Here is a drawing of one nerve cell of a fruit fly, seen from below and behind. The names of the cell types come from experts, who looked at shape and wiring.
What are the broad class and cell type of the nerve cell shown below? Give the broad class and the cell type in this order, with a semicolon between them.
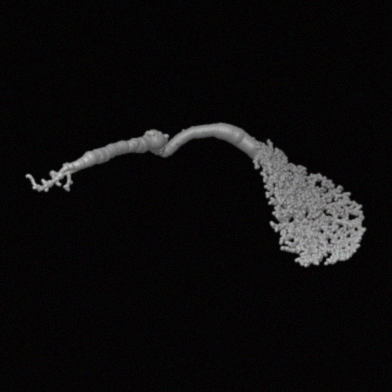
visual projection neuron; HSN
